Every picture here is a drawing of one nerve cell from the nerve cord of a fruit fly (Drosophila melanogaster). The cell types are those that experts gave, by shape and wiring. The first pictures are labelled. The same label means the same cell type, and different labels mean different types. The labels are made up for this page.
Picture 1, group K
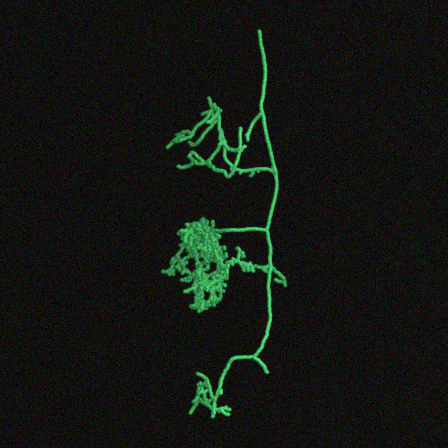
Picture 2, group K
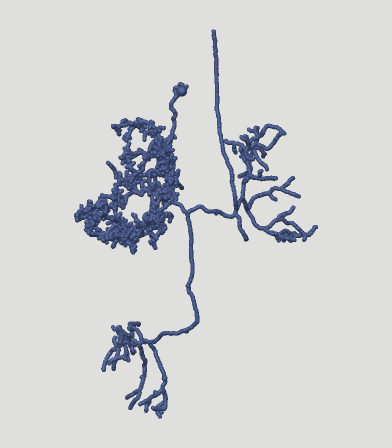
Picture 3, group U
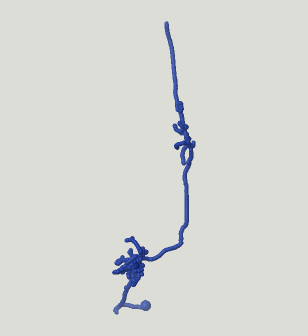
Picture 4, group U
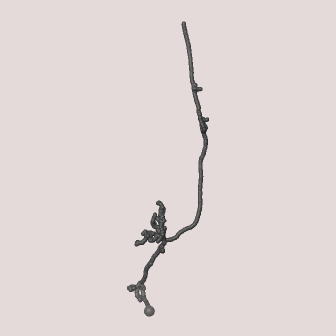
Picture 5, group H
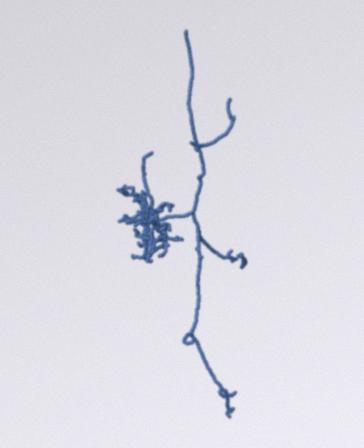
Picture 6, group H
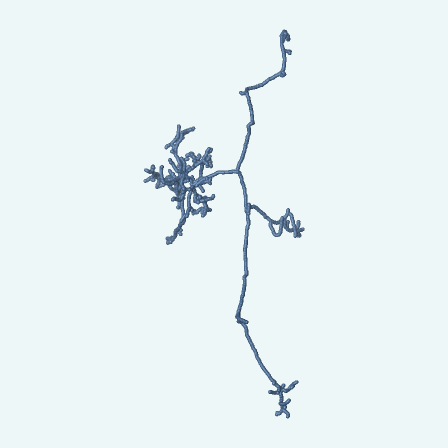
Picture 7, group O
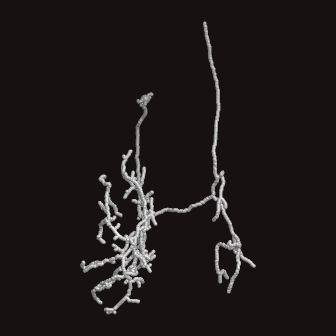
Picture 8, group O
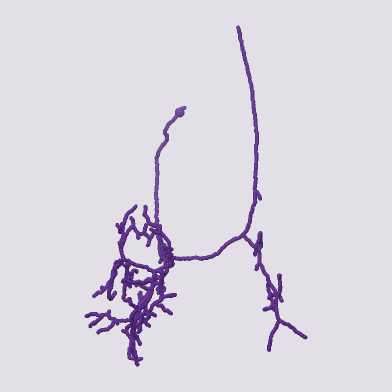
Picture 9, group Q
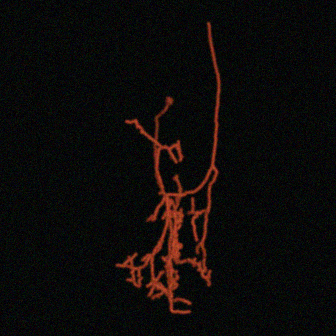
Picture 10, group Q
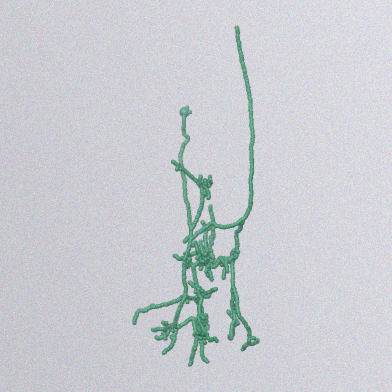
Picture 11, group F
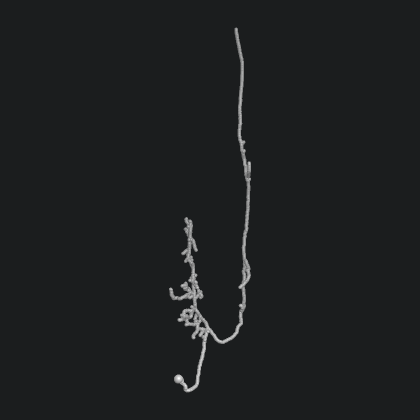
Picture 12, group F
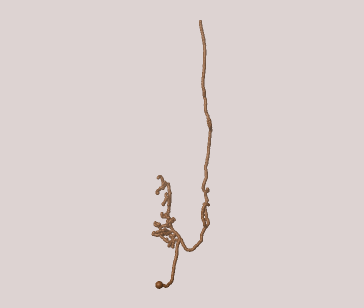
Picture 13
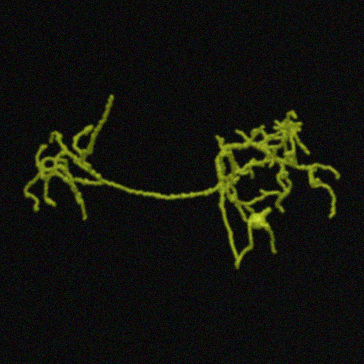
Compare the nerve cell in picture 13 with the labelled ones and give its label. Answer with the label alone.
group O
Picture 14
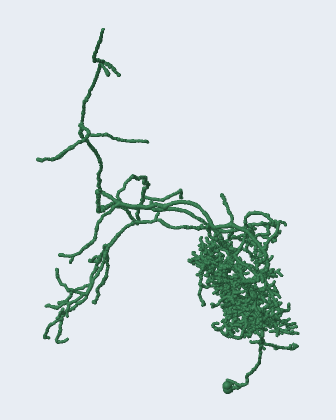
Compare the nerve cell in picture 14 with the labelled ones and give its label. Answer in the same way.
group K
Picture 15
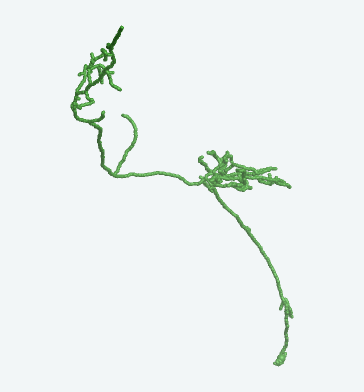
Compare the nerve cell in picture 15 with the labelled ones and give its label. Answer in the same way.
group U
